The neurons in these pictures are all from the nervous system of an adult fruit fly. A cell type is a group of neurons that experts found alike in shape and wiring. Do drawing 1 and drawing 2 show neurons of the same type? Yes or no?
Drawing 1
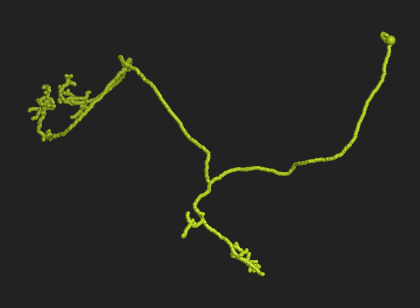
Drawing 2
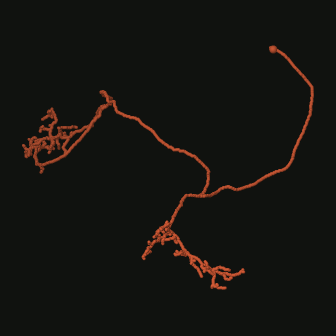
yes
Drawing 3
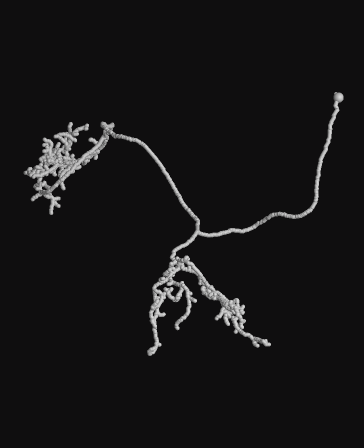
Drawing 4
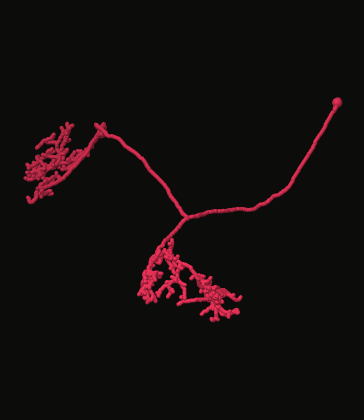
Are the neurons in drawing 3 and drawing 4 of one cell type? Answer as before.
yes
